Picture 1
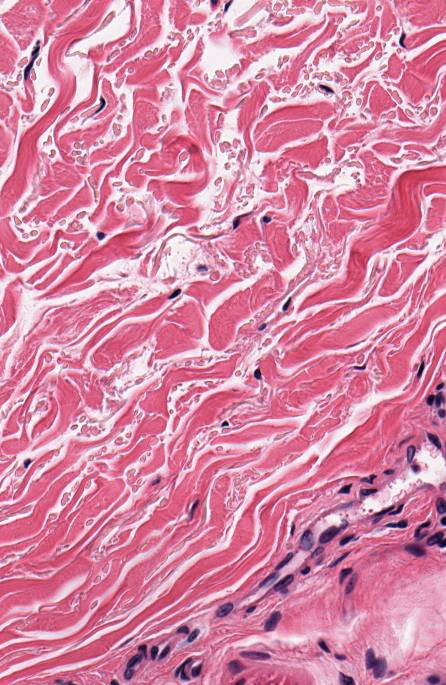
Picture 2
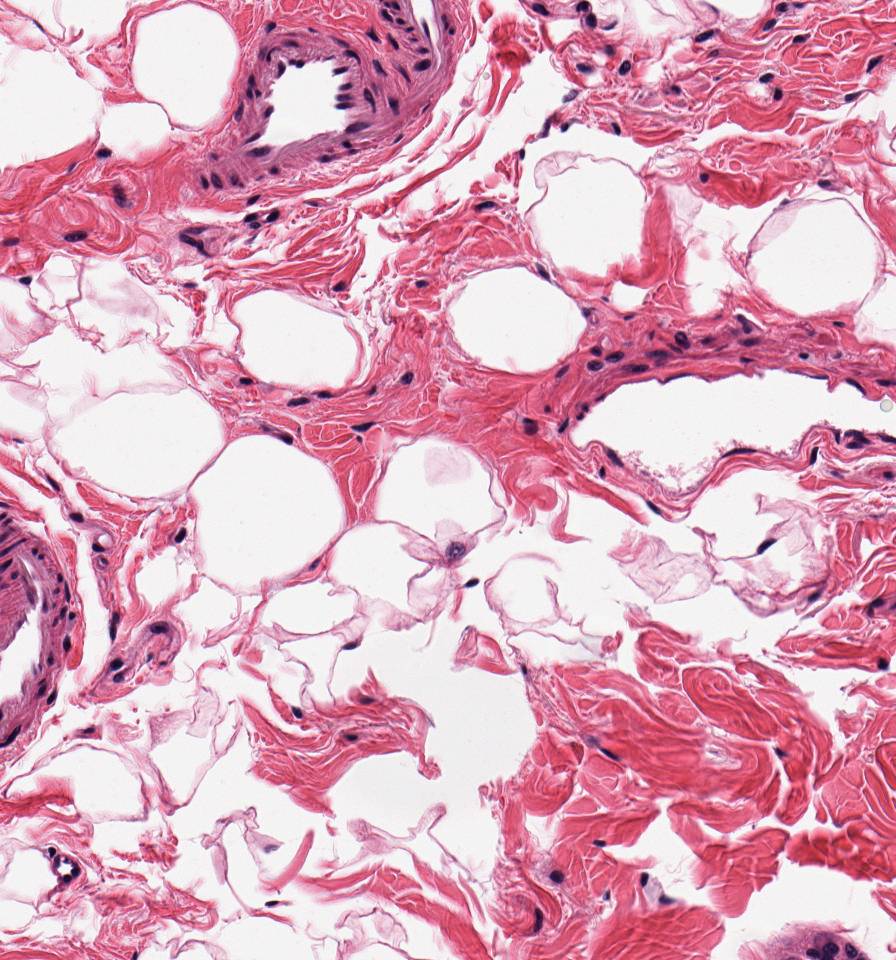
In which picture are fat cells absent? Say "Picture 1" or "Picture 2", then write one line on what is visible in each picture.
Picture 1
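In picture 1: No fat cells are present in the field.
In picture 2: The adipocytes are optically empty rounded spaces bounded by thin pink membranes.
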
